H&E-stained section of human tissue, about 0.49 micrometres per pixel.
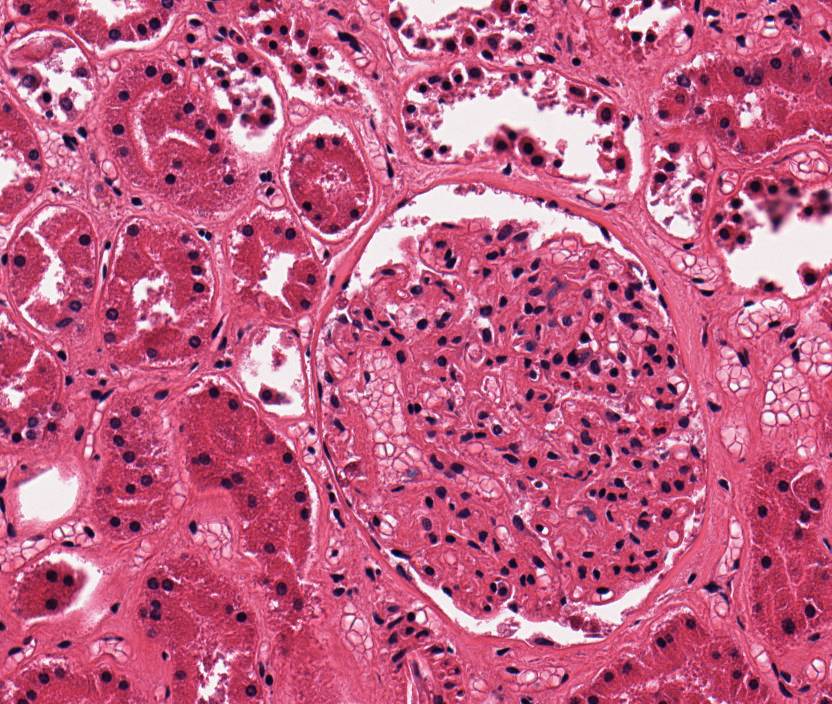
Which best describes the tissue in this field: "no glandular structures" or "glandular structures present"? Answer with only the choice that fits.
Glandular structures present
